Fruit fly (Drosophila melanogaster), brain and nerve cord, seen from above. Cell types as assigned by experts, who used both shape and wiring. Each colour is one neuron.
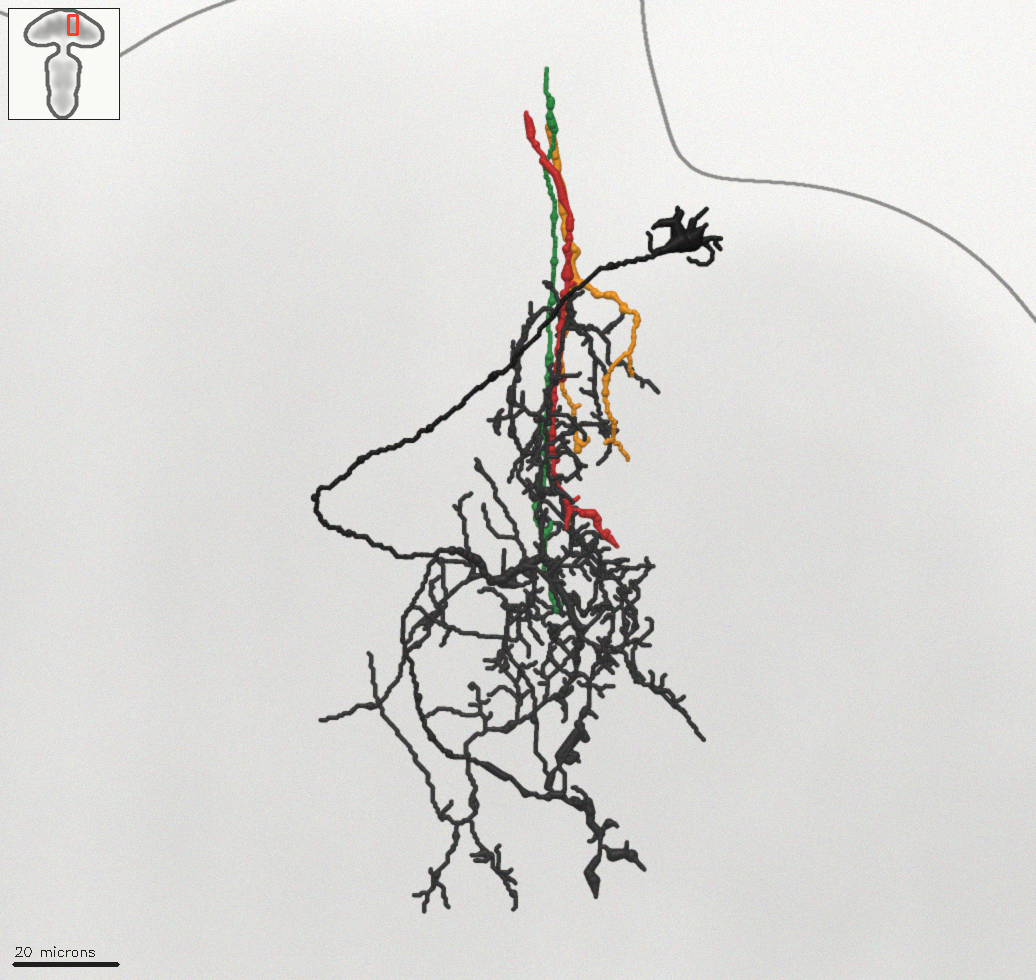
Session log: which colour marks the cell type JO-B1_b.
green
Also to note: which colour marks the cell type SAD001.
black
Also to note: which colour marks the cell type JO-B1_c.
orange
